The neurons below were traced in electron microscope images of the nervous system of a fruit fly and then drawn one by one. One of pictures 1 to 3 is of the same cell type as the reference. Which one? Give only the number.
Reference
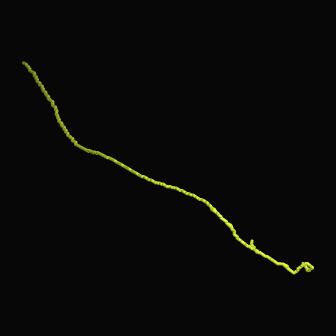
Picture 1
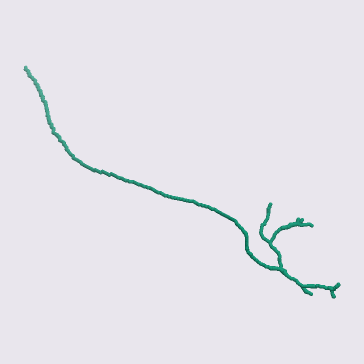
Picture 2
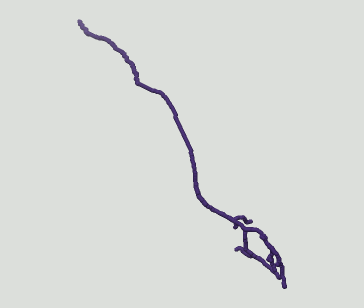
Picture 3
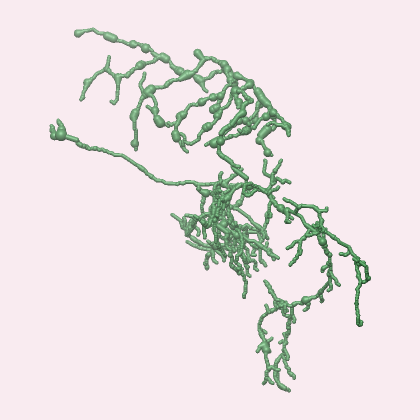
1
